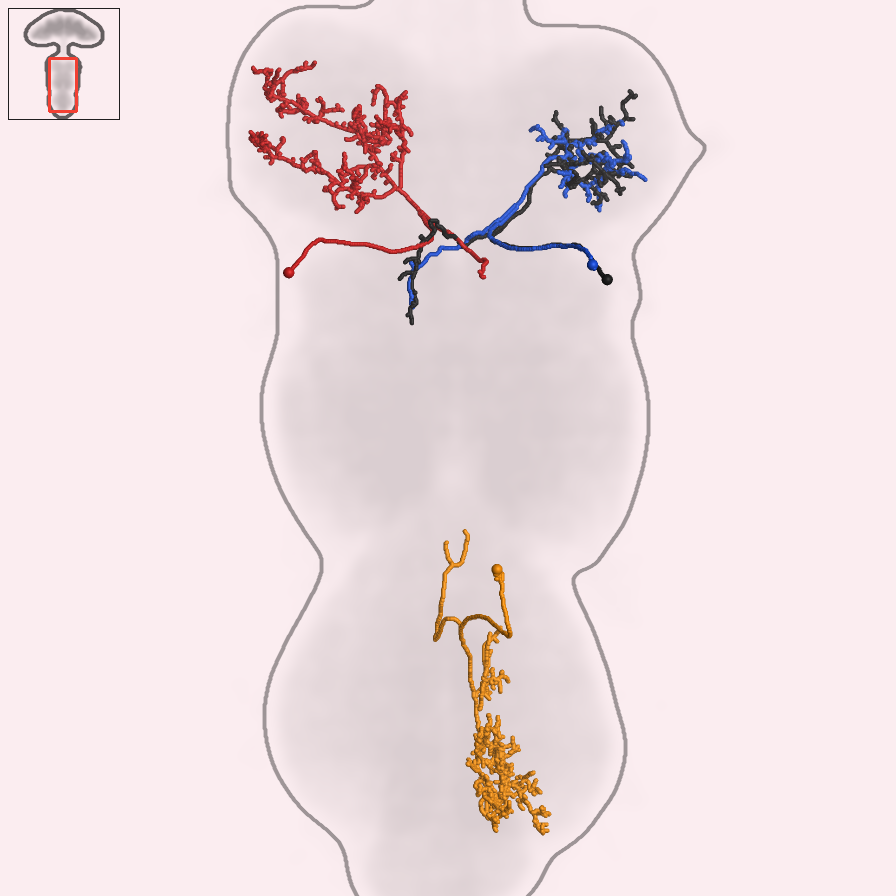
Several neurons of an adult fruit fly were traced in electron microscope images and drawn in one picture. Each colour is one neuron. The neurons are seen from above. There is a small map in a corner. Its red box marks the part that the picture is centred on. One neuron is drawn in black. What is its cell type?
IN23B063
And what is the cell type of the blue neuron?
IN23B086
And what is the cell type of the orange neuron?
IN23B043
